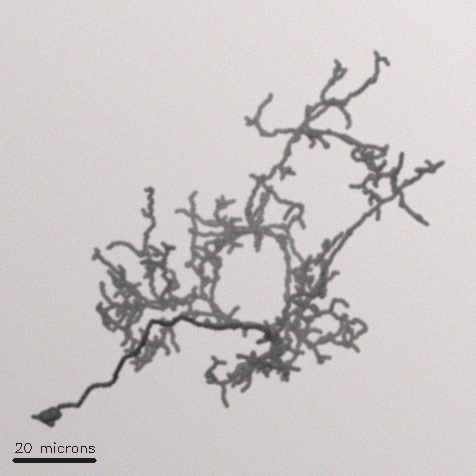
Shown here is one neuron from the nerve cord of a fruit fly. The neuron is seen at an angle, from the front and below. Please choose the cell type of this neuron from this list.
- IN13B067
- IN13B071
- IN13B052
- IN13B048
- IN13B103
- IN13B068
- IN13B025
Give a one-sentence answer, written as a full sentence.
Within the cell type IN13B048 sits this neuron.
